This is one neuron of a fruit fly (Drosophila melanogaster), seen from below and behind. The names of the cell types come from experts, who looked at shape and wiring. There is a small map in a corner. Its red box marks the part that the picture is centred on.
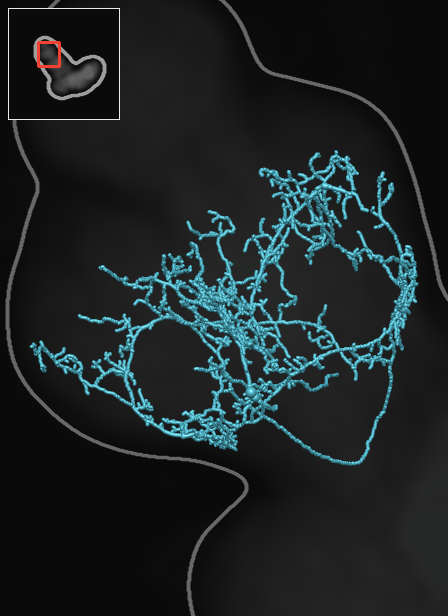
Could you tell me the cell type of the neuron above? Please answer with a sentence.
The cell type is IN10B012.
